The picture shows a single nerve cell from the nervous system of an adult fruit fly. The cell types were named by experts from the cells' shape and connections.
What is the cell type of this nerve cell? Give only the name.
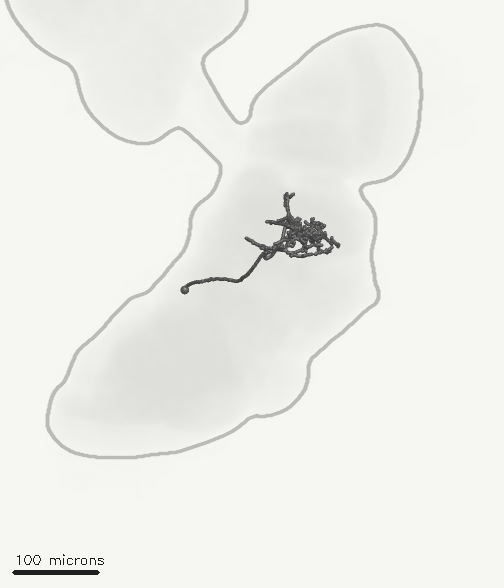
SAD080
